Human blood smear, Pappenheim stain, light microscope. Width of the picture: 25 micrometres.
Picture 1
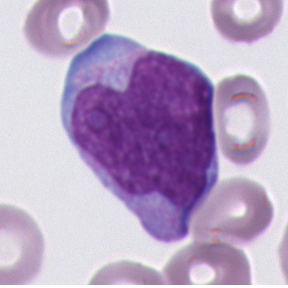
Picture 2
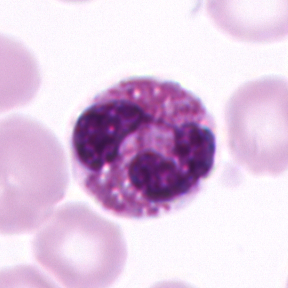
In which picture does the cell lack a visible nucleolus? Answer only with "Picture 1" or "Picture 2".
Picture 2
